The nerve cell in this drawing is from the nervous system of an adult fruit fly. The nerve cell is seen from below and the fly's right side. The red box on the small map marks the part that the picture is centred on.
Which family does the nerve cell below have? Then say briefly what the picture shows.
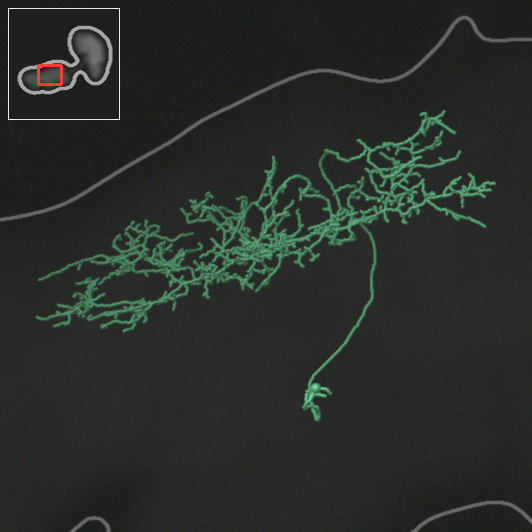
The family is hemilineage 02A. It is a nerve-cord intrinsic neuron. It is in the nerve cord and does not reach the brain. Its cell body lies at the bottom of the picture.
